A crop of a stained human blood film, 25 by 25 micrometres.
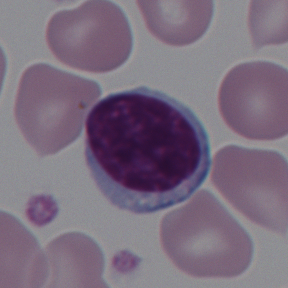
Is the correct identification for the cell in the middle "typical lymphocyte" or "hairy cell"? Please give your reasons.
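It's a typical lymphocyte.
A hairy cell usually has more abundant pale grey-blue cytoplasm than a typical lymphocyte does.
Here the nucleus takes up about 70% of the cell's area, so the pale blue cytoplasm is left as a crescent, widest below the nucleus, which fits the less abundant cytoplasm of a typical lymphocyte rather than a hairy cell. The cell is about 11 micrometres across, with an oval nucleus of about 10 by 8 micrometres sitting off-centre toward the top. Its chromatin is dark purple and coarsely clumped.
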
